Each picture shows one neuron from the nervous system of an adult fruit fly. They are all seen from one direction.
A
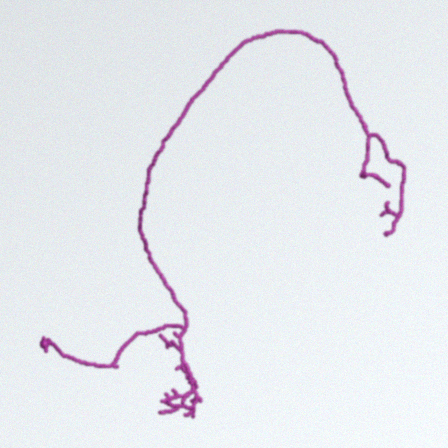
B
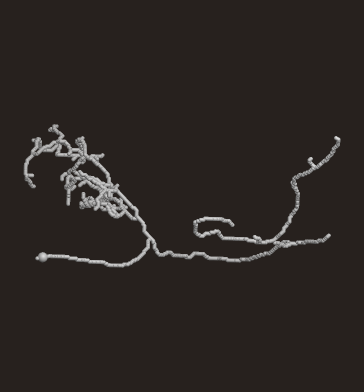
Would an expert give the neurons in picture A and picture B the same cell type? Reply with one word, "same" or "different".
different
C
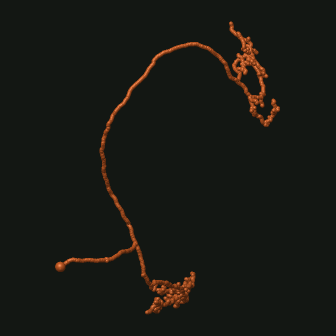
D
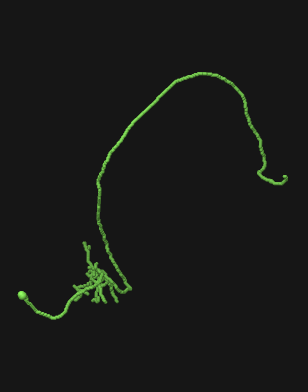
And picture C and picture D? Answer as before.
same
